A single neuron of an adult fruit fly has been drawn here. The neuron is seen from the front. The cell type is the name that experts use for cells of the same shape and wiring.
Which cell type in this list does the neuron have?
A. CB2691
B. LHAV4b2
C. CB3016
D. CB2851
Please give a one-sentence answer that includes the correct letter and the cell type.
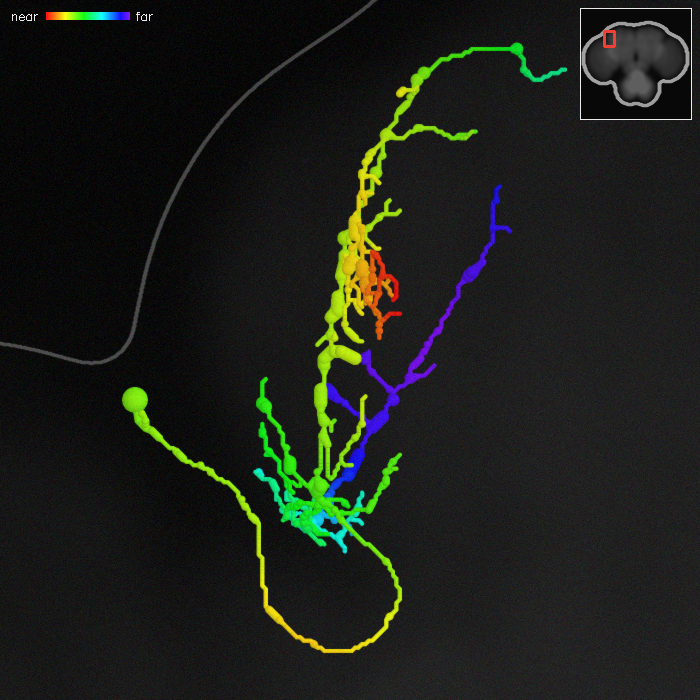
The neuron is of type LHAV4b2, and that type is option B.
